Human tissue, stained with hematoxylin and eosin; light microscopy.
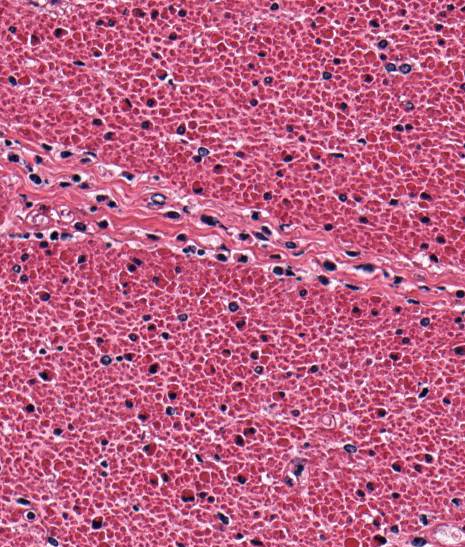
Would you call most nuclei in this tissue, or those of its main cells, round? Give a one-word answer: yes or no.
Yes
